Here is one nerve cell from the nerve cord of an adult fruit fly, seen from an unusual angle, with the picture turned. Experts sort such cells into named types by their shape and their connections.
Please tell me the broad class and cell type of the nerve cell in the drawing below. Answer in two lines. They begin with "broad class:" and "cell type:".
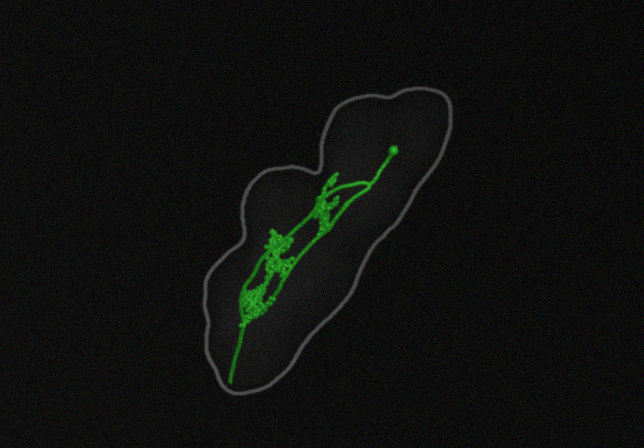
broad class: ascending neuron
cell type: ANXXX098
